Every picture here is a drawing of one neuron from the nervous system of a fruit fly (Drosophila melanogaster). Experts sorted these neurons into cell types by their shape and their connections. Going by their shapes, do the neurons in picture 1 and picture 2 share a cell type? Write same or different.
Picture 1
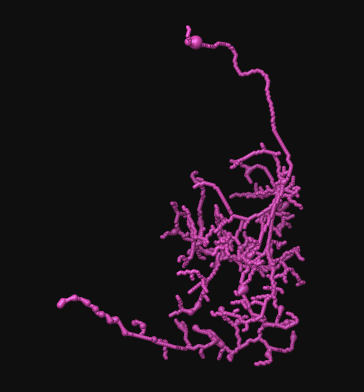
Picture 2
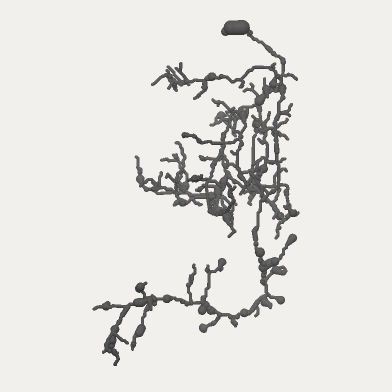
same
